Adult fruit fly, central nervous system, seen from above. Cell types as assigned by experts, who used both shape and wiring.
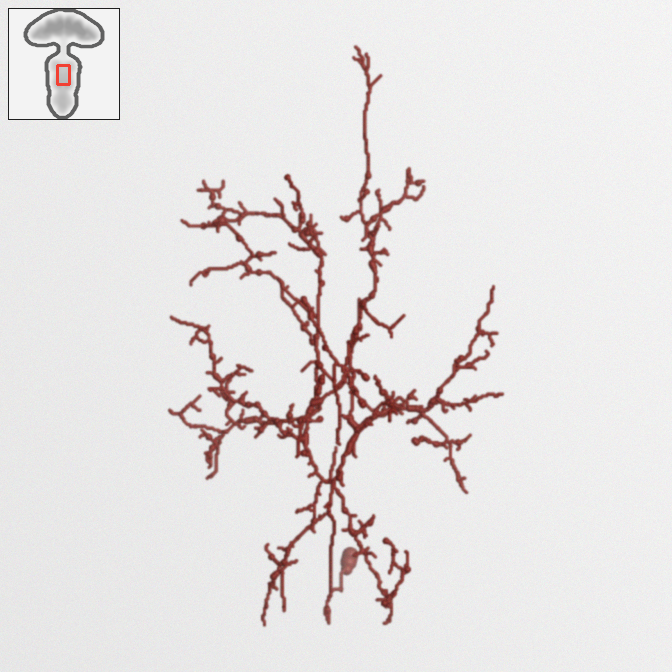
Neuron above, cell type: IN00A036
